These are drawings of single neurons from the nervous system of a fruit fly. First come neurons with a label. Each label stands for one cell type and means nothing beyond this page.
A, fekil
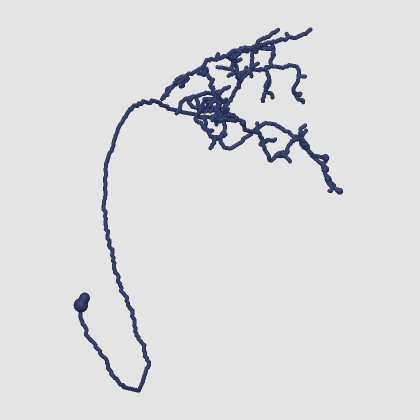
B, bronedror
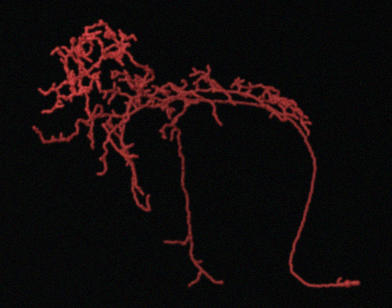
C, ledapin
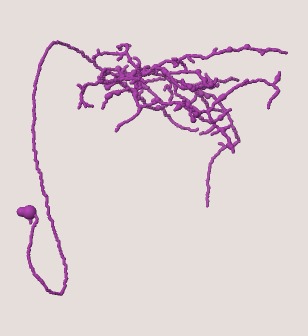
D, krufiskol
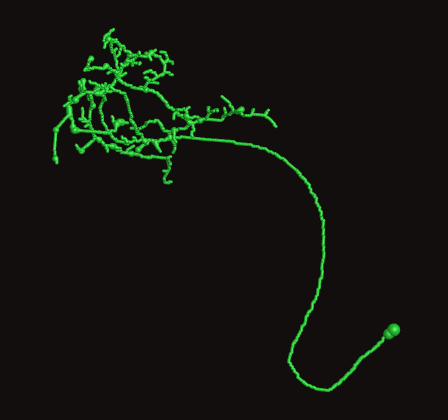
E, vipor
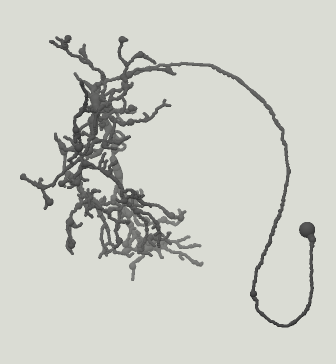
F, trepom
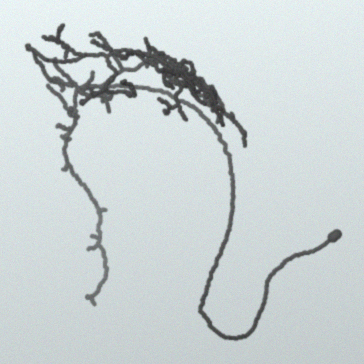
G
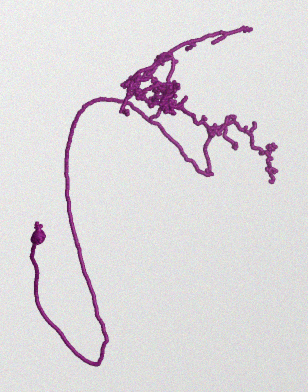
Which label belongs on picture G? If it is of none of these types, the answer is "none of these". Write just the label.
fekil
